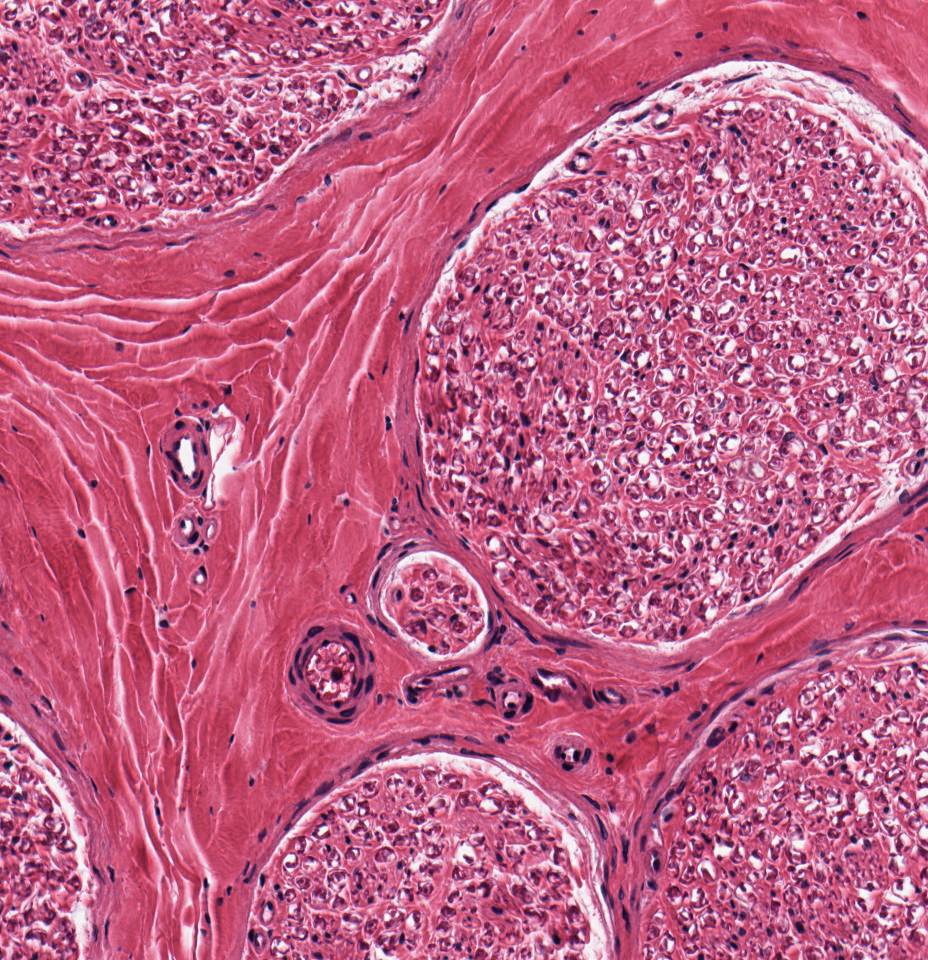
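Tibial nerve: several rounded bundles in cross section, separated by dense pink connective tissue; largest upper right. Much smaller rounded bundle centrally, between it and bottom bundle. Fibres cut transversely: small dark core, pale ring. Each tibial nerve bundle: thin bounding layer of flattened cells, elongated dark nuclei.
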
